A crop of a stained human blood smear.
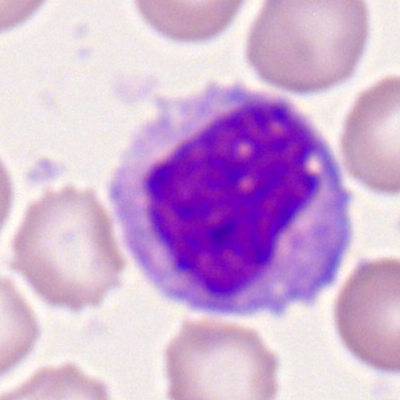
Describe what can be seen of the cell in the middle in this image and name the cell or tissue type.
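A single unlobed nucleus with a somewhat angular outline fills most of the cell. Pale lilac-blue cytoplasm forms a rim around it on all sides. It is a monocyte.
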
